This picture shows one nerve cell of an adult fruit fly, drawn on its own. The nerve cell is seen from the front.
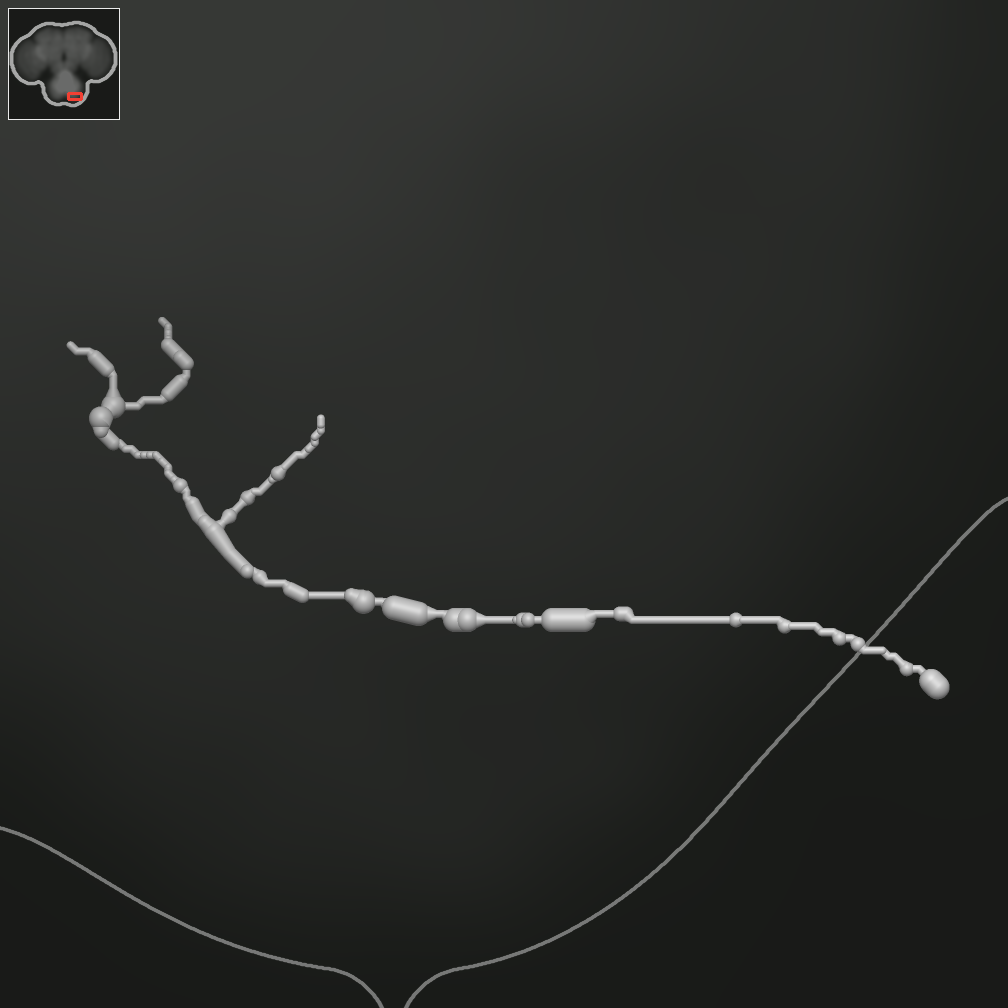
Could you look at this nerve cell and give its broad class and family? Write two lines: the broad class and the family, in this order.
sensory neuron entering the nerve cord
class gustatory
